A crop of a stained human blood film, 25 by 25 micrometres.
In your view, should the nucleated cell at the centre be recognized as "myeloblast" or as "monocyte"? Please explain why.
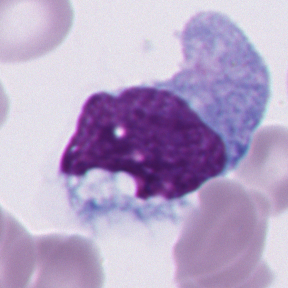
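This cell is a monocyte. Its nucleus is irregular in shape, about 15 by 10 micrometres, with a notch cut into its lower edge. A small bright white spot lies in the upper middle of the nucleus. The cytoplasm is a pale greyish blue, and below the nucleus it looks paler and more lacy than at the upper right.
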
